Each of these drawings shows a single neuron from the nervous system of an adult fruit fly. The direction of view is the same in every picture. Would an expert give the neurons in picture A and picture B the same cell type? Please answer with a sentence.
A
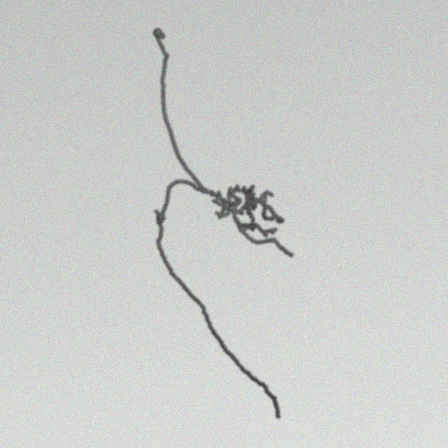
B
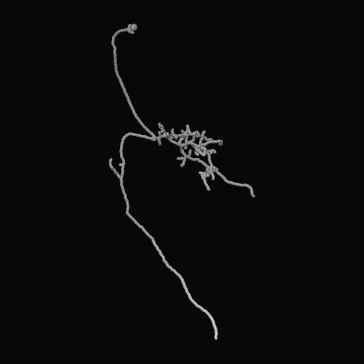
They are of the same cell type.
